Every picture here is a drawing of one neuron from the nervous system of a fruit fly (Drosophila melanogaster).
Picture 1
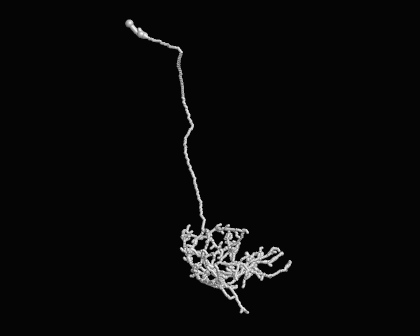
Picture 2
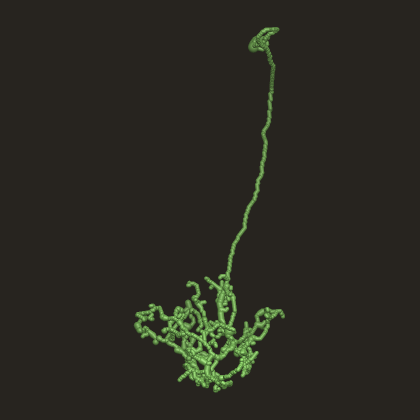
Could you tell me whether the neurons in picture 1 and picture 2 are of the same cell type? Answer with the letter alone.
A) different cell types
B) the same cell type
B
